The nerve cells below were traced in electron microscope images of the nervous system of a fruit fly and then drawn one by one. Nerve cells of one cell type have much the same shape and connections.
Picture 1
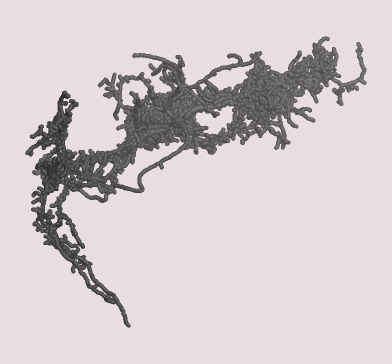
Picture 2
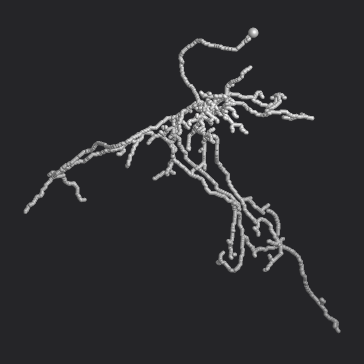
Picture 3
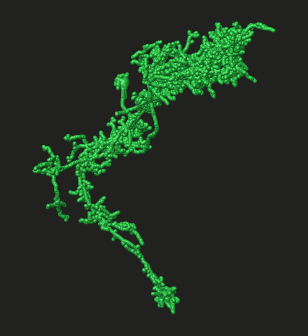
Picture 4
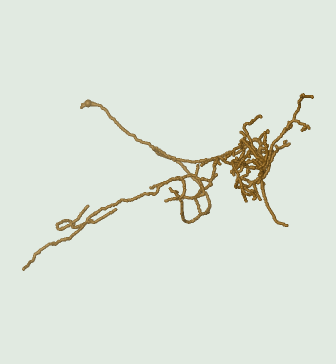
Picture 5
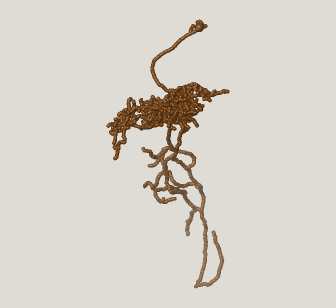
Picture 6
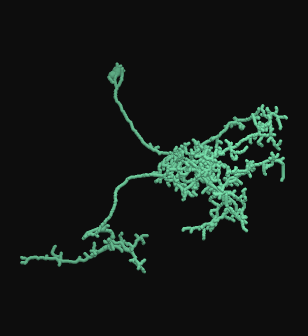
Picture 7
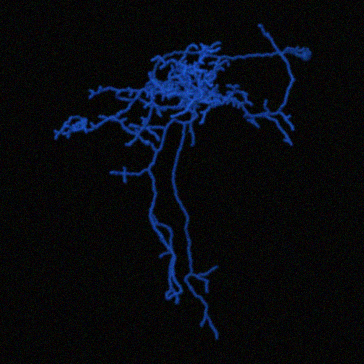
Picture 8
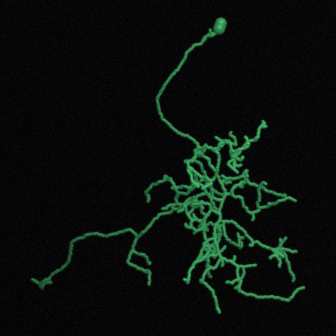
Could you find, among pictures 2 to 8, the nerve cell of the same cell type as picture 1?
Picture 3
